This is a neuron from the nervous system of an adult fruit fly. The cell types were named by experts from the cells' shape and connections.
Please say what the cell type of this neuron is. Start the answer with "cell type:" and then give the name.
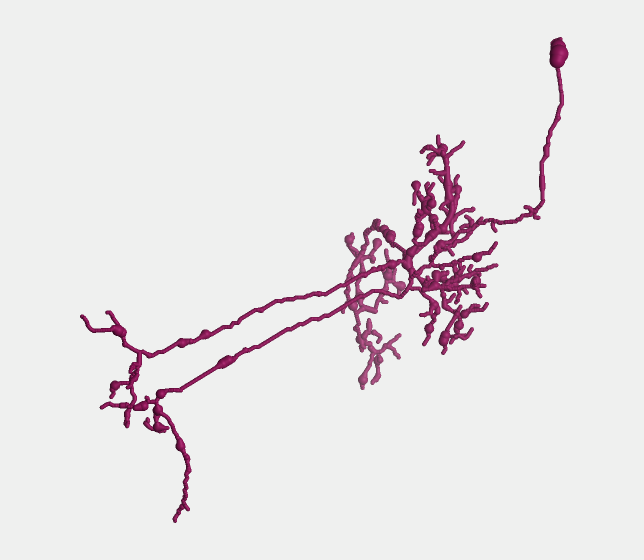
cell type: Y13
